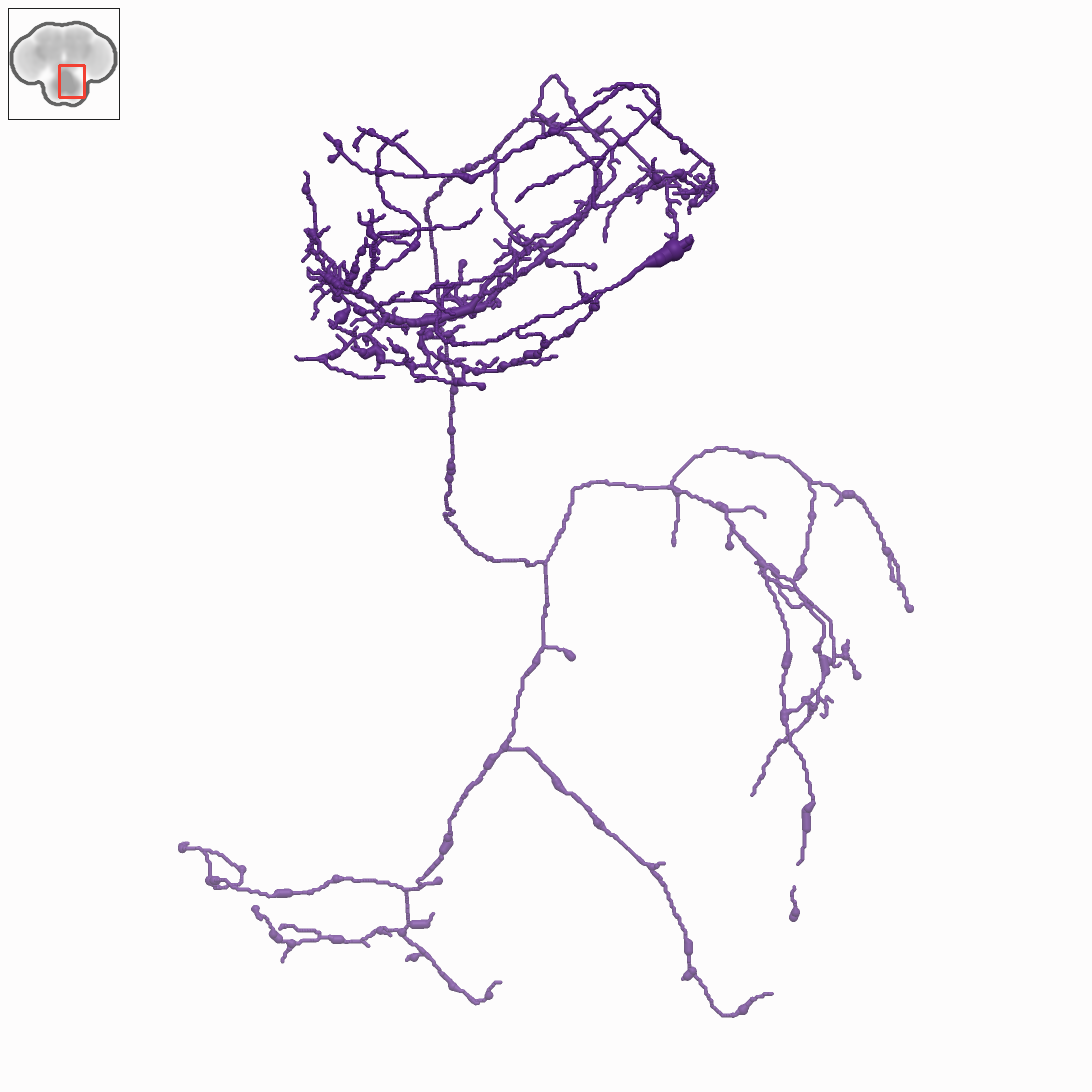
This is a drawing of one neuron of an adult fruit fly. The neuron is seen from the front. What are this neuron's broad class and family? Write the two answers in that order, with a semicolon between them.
descending neuron; hemilineage MX12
